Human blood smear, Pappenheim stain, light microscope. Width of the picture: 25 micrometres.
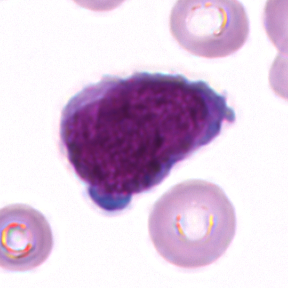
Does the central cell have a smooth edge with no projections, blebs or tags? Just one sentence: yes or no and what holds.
No, along its edge the cell is rough, not smooth.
